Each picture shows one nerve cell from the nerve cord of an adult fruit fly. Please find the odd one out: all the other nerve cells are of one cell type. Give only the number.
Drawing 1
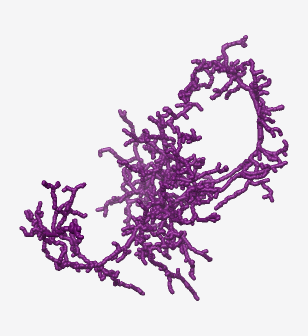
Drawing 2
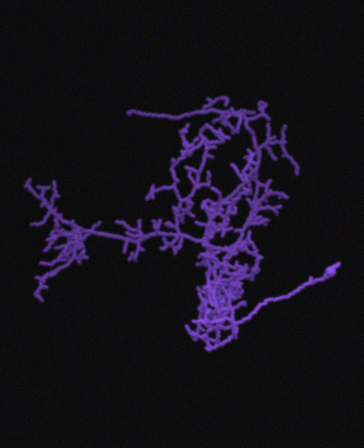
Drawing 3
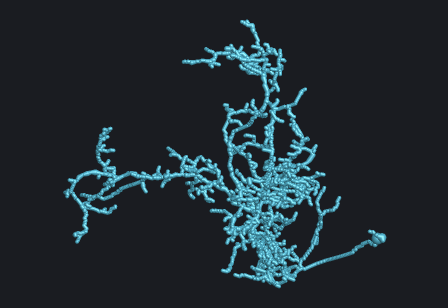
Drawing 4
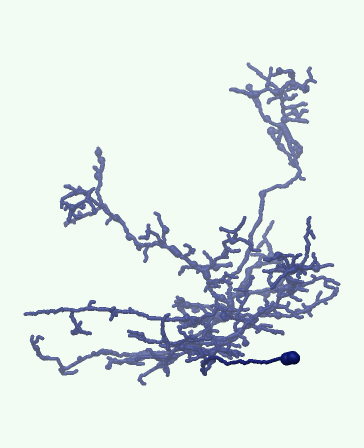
4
